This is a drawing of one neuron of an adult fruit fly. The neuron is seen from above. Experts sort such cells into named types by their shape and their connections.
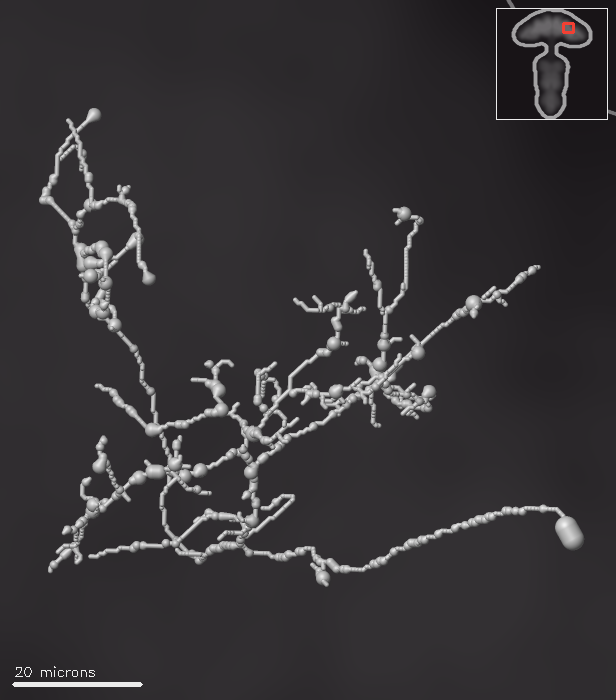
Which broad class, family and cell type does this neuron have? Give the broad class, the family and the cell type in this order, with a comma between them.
central-brain intrinsic neuron, hemilineage VPNp1_medial, PVLP133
